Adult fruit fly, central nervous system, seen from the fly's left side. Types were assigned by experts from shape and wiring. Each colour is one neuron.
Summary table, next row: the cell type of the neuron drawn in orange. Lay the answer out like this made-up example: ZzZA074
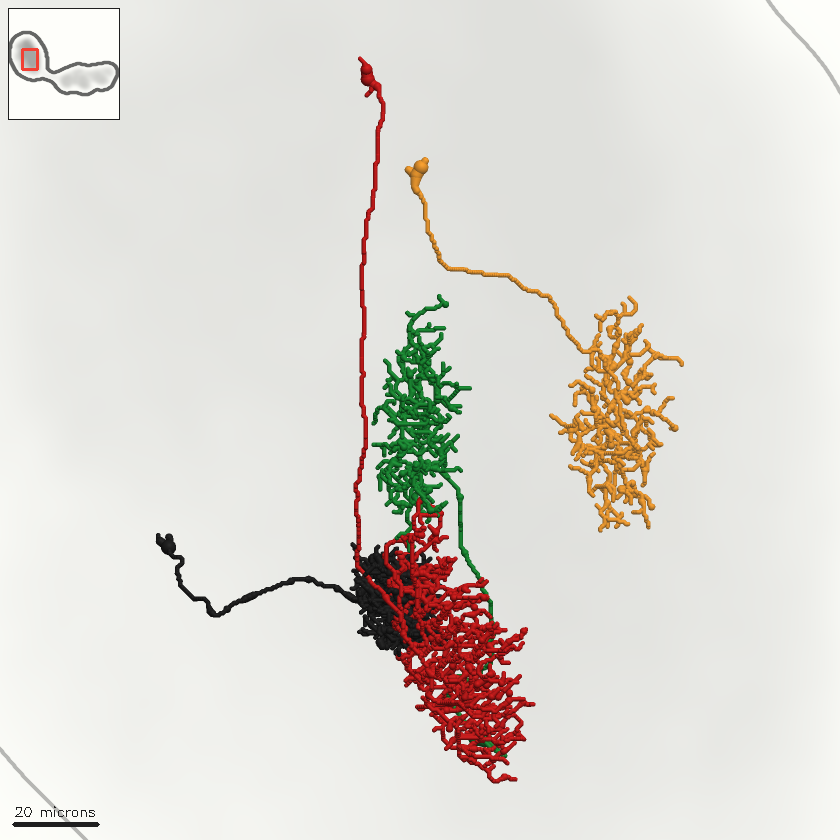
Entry: Pm5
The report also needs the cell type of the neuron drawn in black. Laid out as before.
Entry: Pm4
